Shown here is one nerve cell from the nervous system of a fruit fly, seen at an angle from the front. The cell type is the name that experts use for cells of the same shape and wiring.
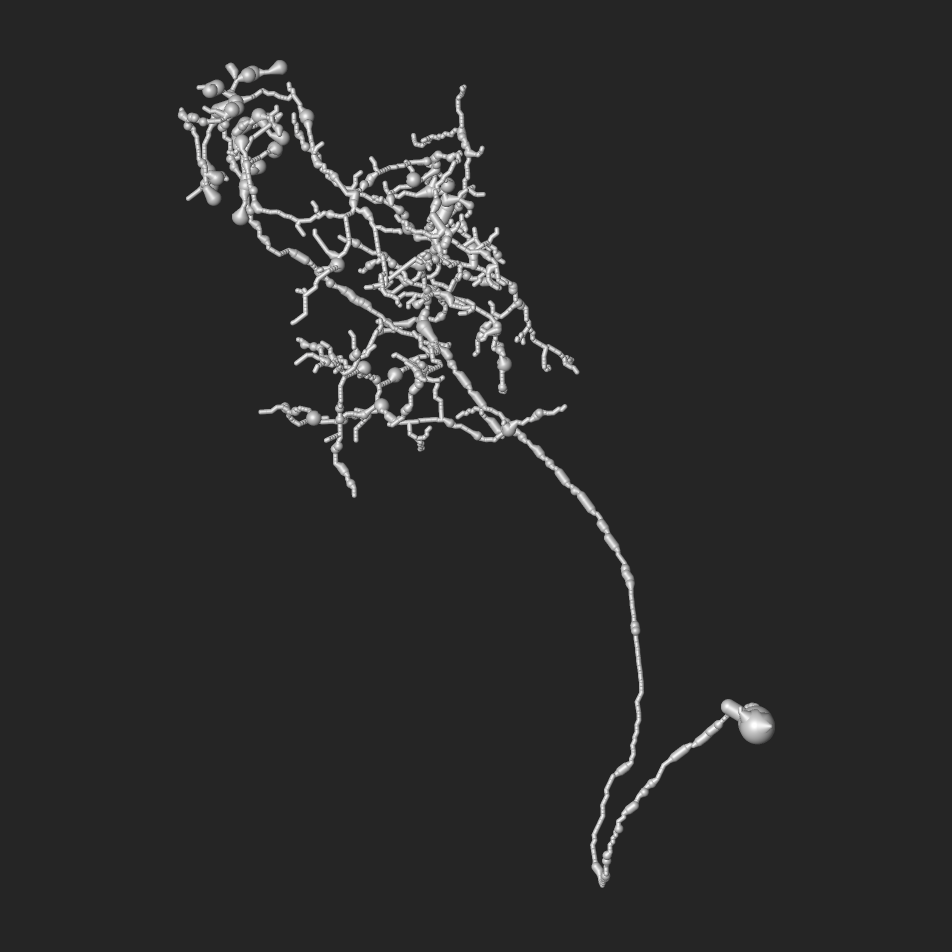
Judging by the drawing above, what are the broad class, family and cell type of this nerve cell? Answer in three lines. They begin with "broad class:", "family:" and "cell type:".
broad class: central-brain intrinsic neuron
family: hemilineage SLPal3_and_SLPal4_dorsal
cell type: CB4121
